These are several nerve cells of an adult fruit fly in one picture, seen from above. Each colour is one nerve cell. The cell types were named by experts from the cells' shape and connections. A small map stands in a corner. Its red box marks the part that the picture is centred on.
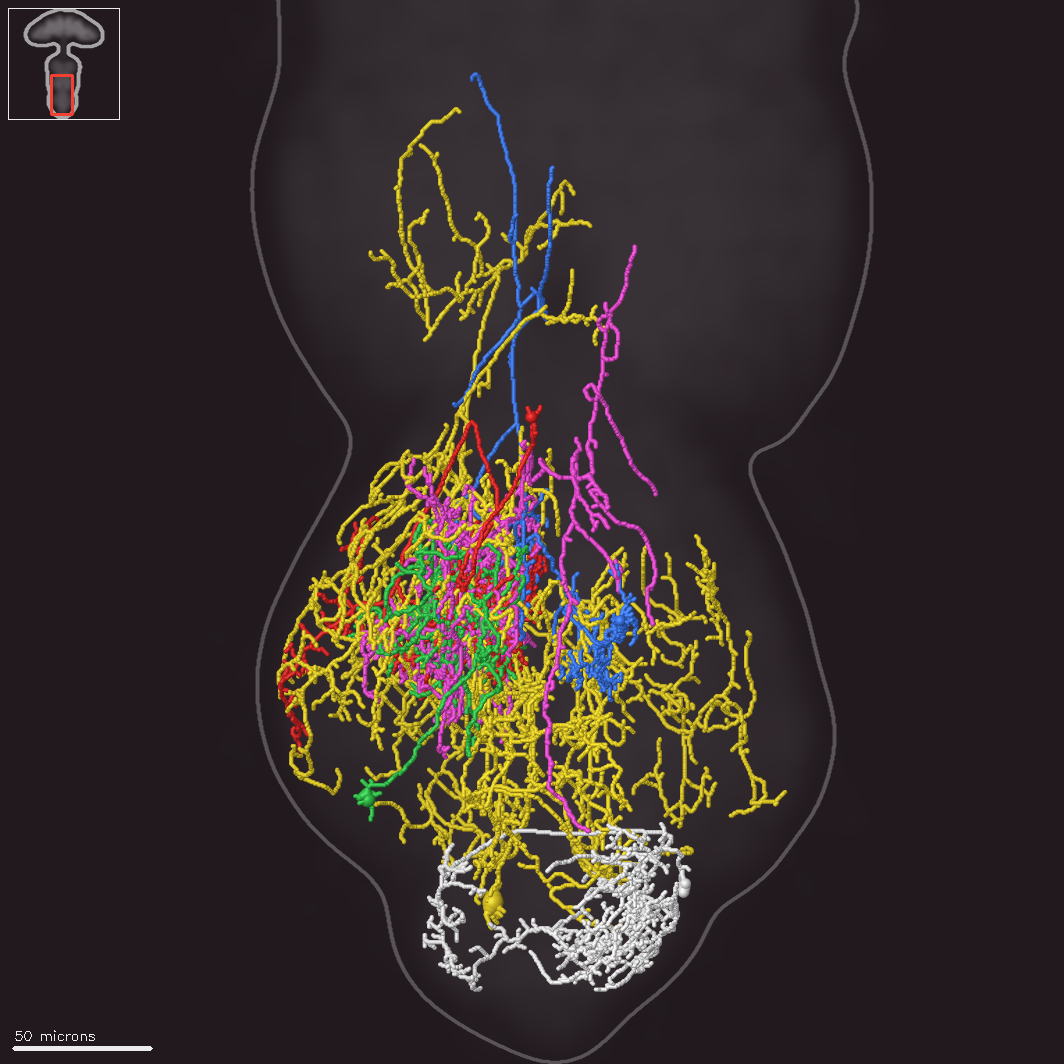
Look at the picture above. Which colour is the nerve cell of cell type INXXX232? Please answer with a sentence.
The colour is green.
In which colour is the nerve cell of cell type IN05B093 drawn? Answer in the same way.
The colour is blue.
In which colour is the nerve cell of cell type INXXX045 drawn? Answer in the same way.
The colour is yellow.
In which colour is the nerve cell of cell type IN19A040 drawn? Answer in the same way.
The colour is red.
